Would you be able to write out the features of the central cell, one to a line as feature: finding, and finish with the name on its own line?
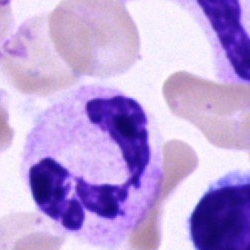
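Nucleus: lobes curving along the cell edge, centre of the cell left free of nucleus
Chromatin: dark purple, coarsely clumped
Cytoplasm: abundant, pale pinkish-lilac
Granules: fine, pinkish-purple, scattered through the cytoplasm
Cell type: segmented neutrophil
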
